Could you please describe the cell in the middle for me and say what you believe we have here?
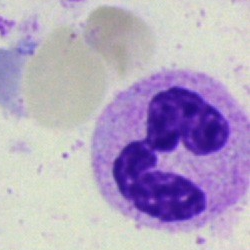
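Round, smooth outline on this one, and the chromatin is dark purple and coarsely clumped. No nucleoli showing. That's a segmented neutrophil.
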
